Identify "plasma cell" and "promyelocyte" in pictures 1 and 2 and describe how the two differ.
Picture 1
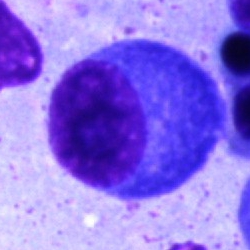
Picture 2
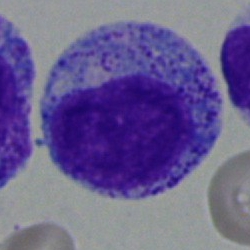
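Picture 1 shows a plasma cell, and picture 2 shows a promyelocyte. In the plasma cell the nucleus lies off-centre against the left side, whereas in the promyelocyte it lies off-centre in the lower part of the cell, with the widest band of cytoplasm above it. The plasma cell's cytoplasm stains deep blue and has a paler zone beside the nucleus, while the promyelocyte's cytoplasm is pale bluish-grey. Dark purple granules are scattered through the promyelocyte's cytoplasm.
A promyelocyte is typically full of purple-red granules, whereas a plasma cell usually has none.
The plasma cell's chromatin is coarse, with darker purple clumps.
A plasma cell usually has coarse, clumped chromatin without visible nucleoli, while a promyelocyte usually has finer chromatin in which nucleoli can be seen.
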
